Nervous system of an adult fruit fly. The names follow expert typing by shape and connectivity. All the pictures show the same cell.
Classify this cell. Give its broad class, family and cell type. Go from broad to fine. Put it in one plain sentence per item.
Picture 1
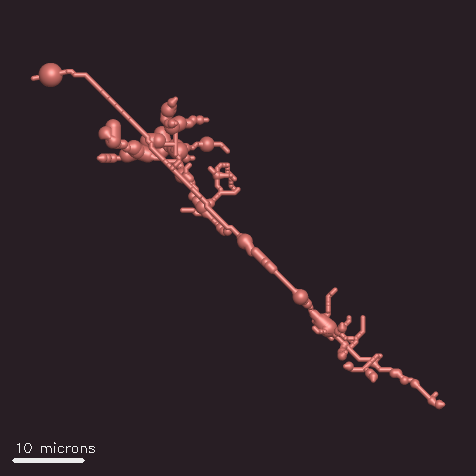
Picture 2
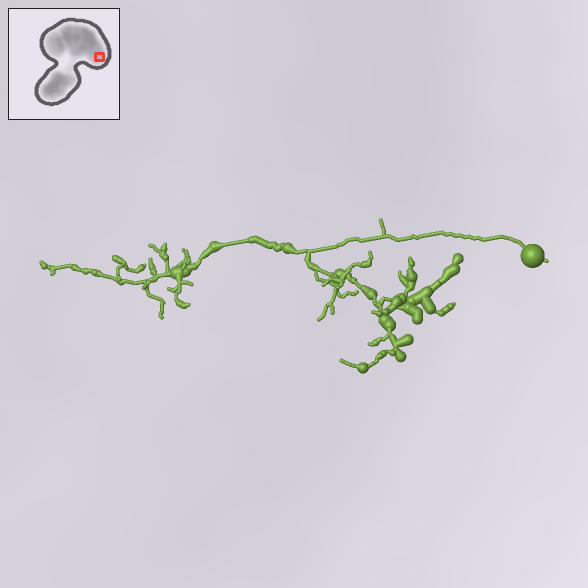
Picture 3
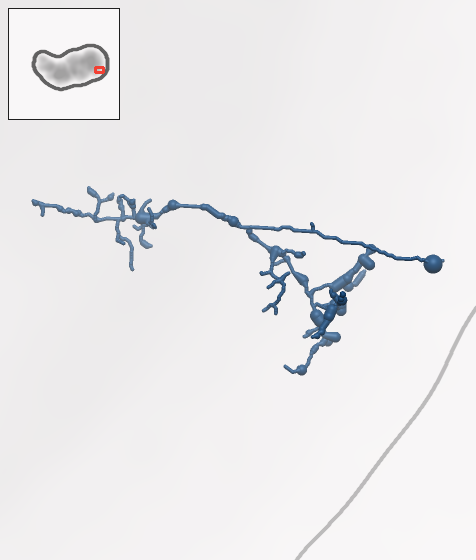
An optic-lobe intrinsic neuron of the Mi family, type Mi13.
